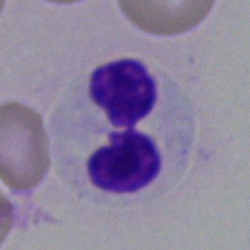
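Segmented neutrophil at the centre of the marrow smear. Its outline looks roughly round. The chromatin is dense and dark purple, and there is plenty of cytoplasm, a pale lilac-grey.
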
